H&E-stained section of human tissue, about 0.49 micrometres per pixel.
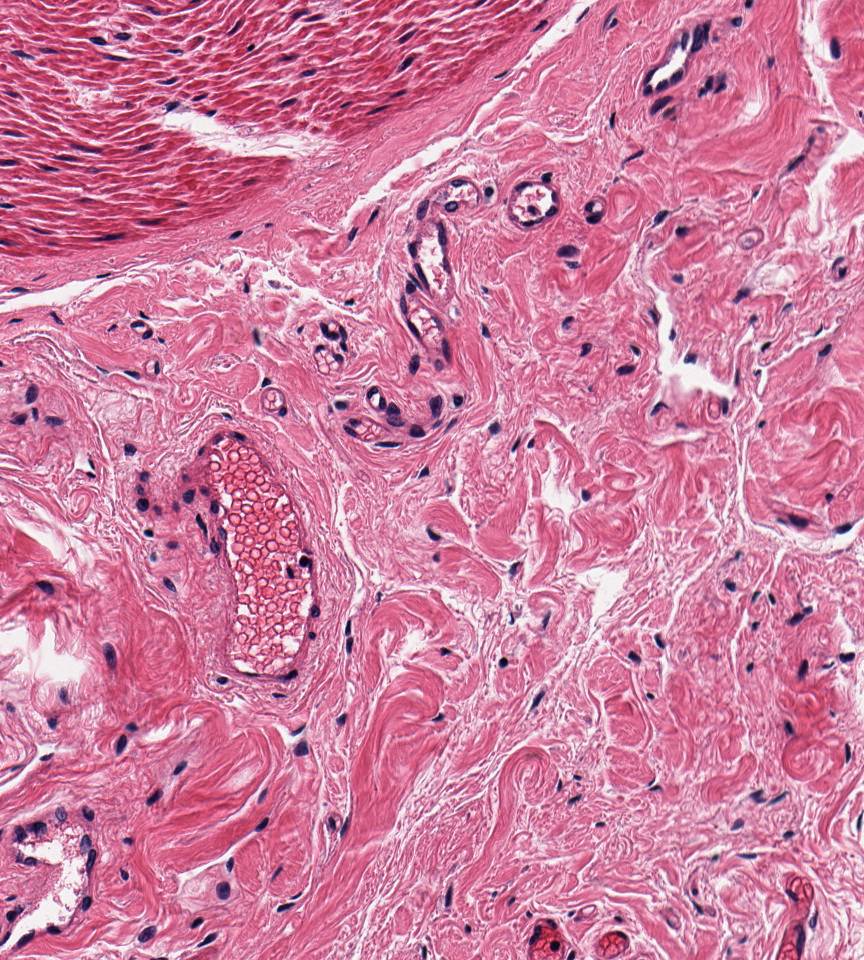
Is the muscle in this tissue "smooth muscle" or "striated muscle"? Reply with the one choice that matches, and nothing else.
Smooth muscle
